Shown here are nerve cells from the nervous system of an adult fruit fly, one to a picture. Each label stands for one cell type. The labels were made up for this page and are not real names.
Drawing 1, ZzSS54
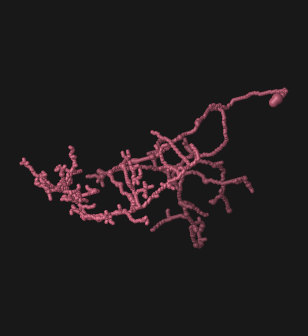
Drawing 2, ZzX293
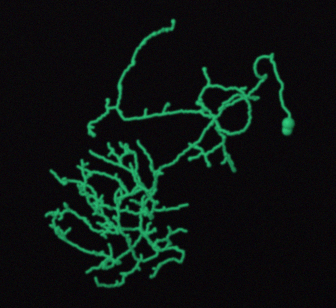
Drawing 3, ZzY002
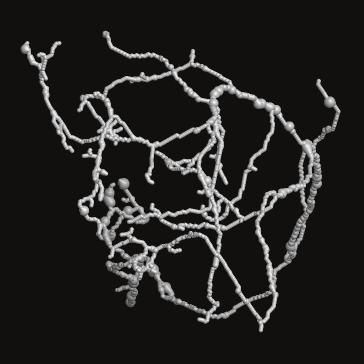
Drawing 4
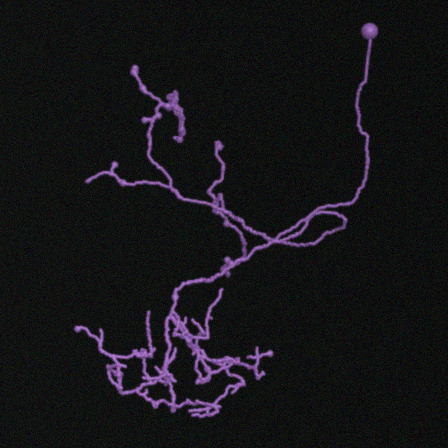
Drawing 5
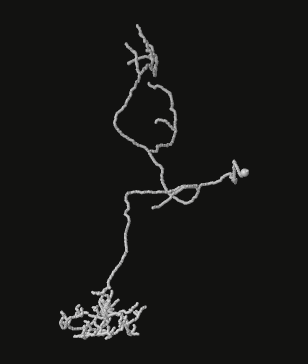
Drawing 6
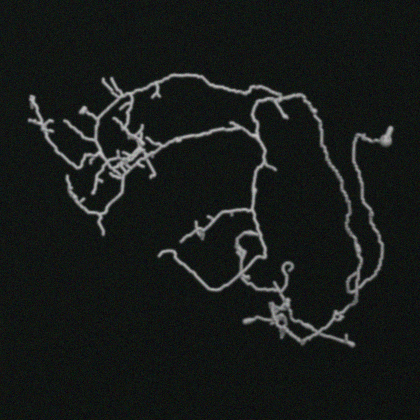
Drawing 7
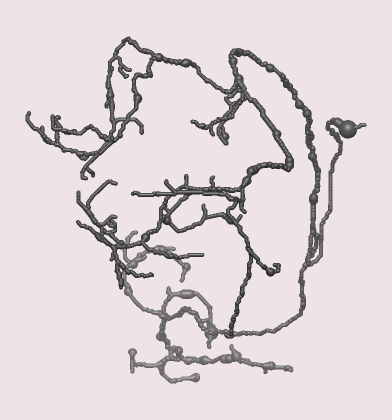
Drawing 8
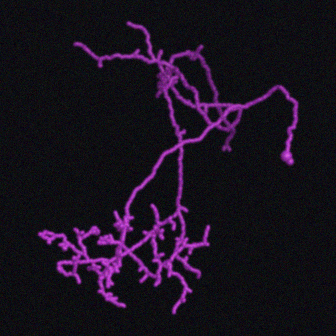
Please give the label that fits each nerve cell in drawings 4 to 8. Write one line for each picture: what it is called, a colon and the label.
4: ZzX293
5: ZzX293
6: ZzY002
7: ZzY002
8: ZzSS54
